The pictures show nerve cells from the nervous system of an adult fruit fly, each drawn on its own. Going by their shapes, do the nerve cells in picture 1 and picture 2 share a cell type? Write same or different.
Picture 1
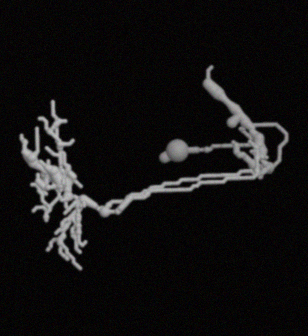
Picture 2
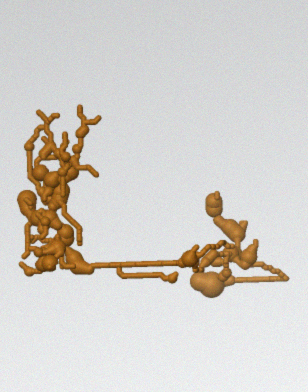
same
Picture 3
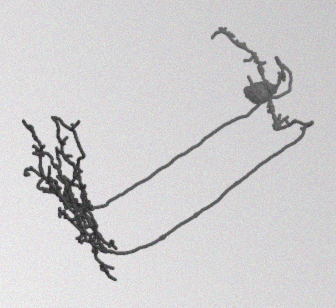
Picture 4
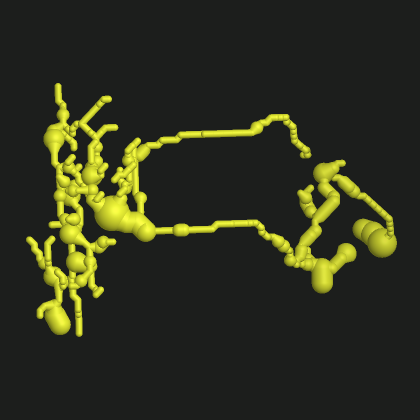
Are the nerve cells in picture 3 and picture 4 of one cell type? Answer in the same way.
same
